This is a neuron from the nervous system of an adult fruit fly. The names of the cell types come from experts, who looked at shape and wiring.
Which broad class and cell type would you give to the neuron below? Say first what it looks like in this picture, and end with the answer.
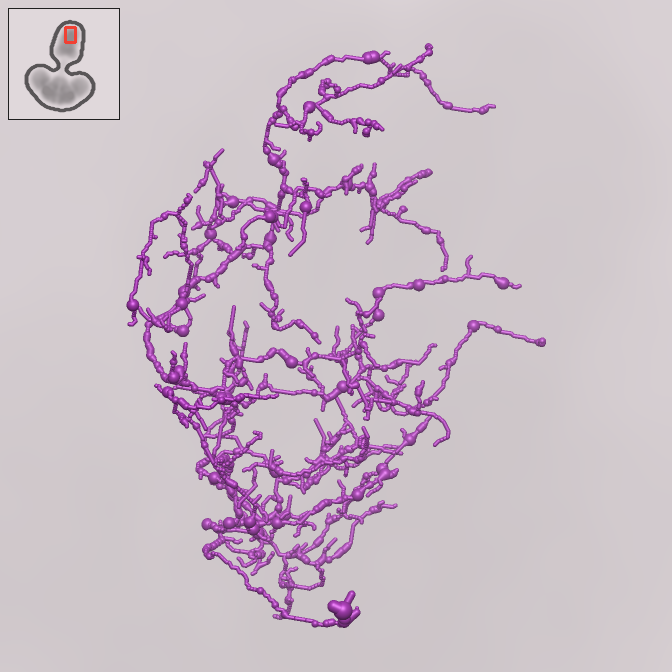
It is in the nerve cord and does not reach the brain. The cell body can be seen at the bottom of the picture. More than a hundred branch ends can be seen. This is a nerve-cord intrinsic neuron. It is of cell type INXXX416.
